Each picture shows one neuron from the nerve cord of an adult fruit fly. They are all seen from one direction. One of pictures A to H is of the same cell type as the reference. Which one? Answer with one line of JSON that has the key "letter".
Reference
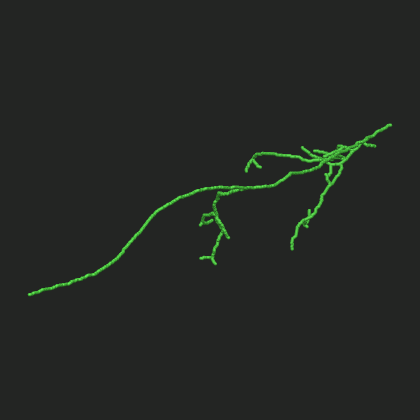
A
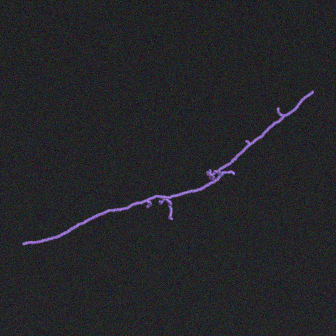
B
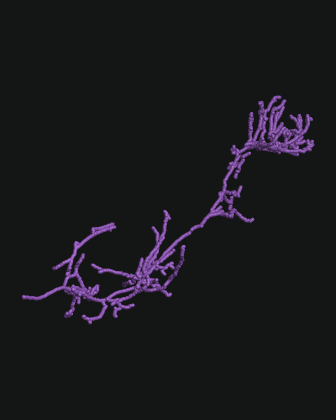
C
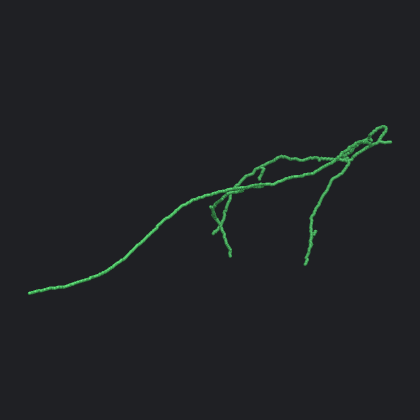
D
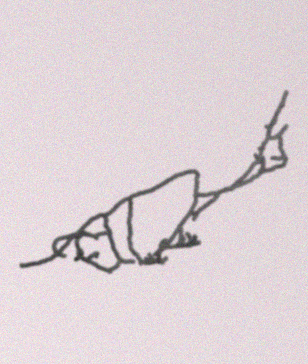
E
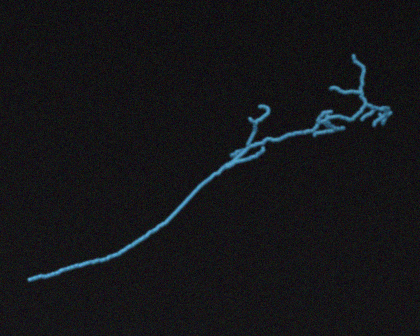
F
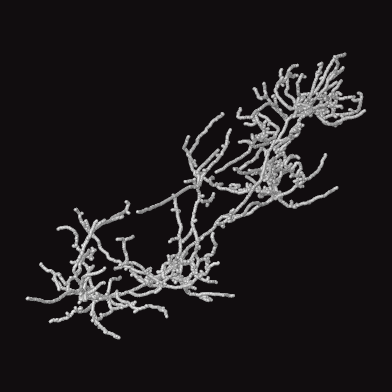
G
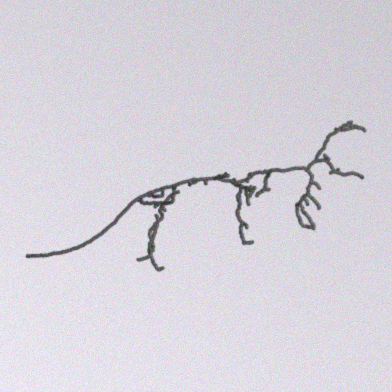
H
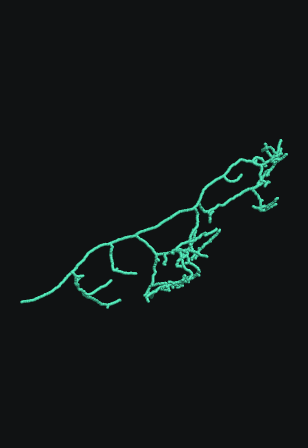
{"letter": "C"}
